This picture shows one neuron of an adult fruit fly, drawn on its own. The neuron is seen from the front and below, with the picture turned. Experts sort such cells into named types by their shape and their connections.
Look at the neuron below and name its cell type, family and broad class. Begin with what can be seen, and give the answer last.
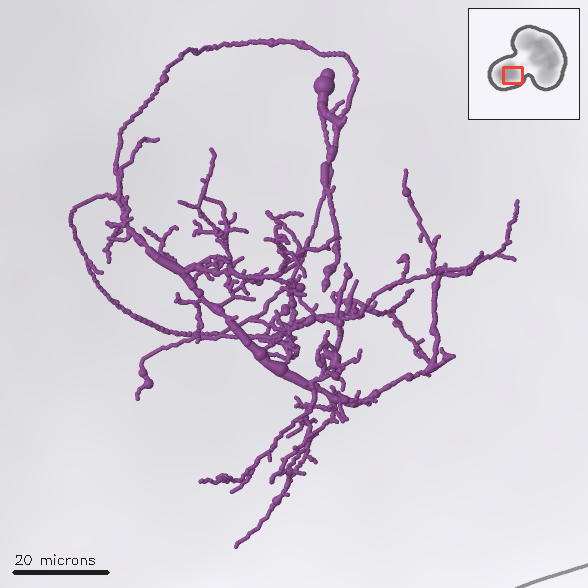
The cell body is at the top of the picture. By the scale bar it is about 110 microns tall in this view. Dozens of branch ends can be seen. It is of cell type IN11A019. Its family is hemilineage 11A. It is a nerve-cord intrinsic neuron.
